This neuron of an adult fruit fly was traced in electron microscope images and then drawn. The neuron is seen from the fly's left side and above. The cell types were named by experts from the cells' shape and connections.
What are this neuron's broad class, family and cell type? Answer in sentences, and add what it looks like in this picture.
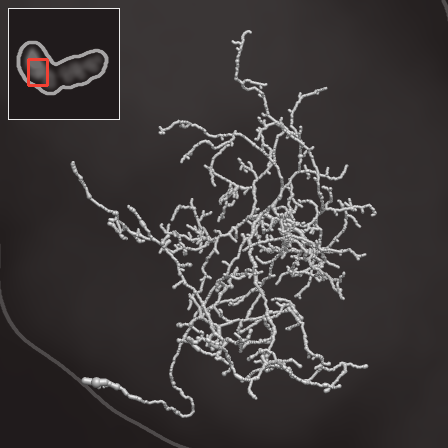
Its broad class is central-brain intrinsic neuron. Its family is hemilineage MX3. The cell type is GNG493. The cell body is at the lower left of the picture. Dozens of branch ends can be seen.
